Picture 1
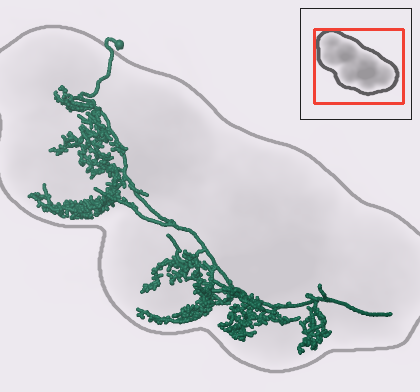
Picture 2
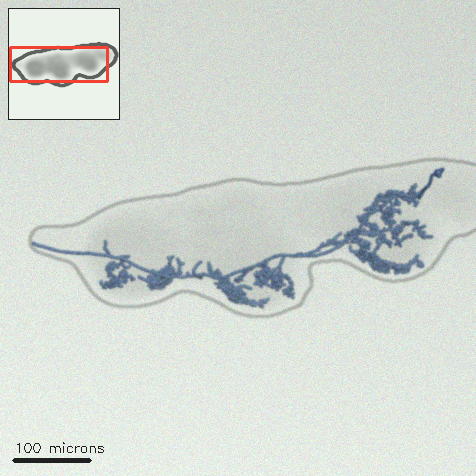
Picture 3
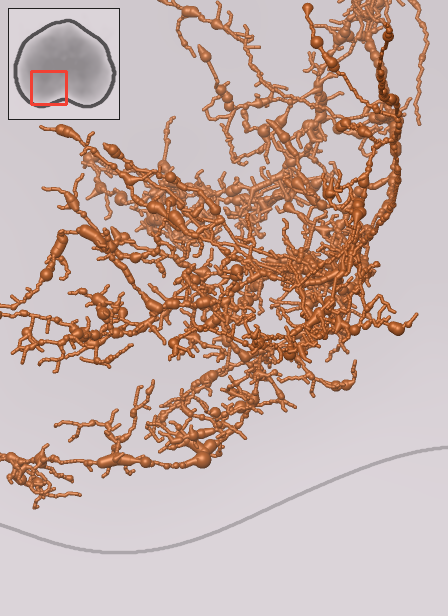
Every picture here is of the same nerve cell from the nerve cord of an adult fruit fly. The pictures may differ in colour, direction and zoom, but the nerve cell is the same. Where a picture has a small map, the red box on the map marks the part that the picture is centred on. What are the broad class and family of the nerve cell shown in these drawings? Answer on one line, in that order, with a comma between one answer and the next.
ascending neuron, hemilineage 09B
